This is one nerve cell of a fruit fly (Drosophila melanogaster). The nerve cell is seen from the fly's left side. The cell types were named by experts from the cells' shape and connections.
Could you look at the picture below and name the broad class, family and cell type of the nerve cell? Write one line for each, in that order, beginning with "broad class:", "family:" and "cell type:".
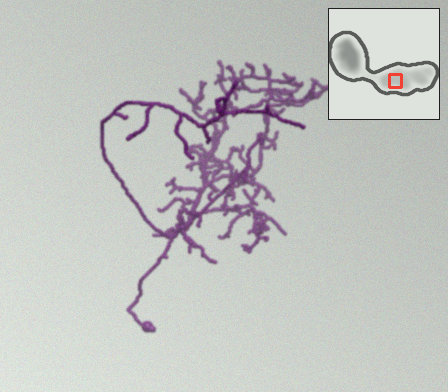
broad class: nerve-cord intrinsic neuron
family: hemilineage 06B
cell type: IN06B063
